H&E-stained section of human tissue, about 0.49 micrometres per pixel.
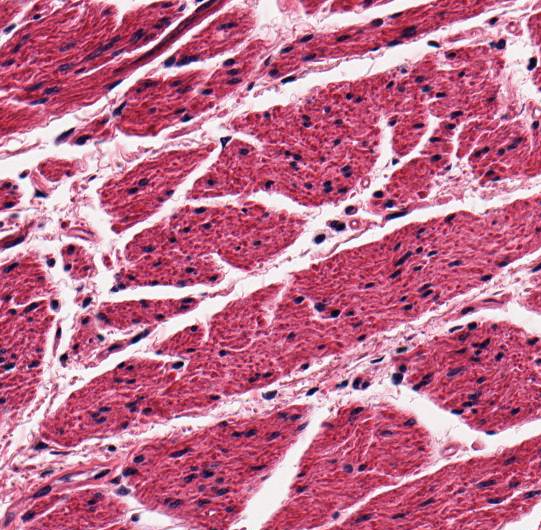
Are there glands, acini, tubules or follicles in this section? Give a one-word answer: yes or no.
No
